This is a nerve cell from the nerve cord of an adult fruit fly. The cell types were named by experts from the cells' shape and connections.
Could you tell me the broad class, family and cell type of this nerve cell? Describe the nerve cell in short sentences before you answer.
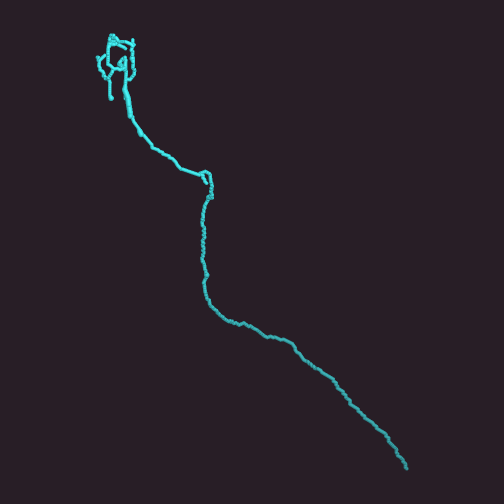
No cell body is drawn. There are a dozen or fewer branch ends. Its broad class is sensory neuron entering the nerve cord. The name of its family is class gustatory. The cell type is WG1.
